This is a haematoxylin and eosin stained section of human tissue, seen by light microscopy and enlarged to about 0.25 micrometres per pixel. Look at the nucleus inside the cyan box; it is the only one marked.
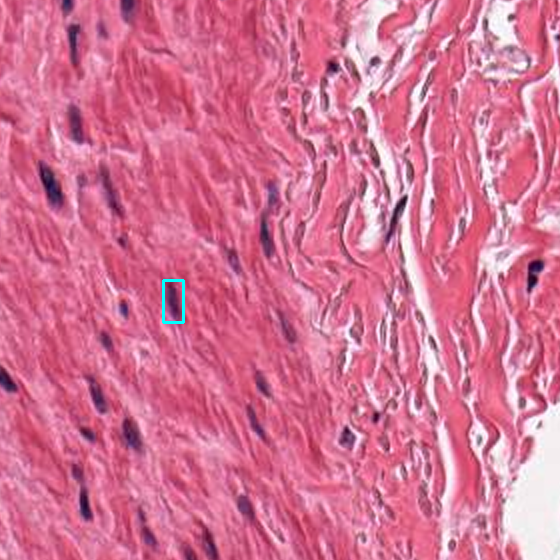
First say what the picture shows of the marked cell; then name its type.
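The nucleus is elongated and rod-like, with rounded ends. The nucleus stains dark purple fairly evenly along its length. No separate cell outline can be made out; the pink around the nucleus merges into the surrounding pink fibrous tissue. The nucleus lies with its long axis along the direction of the surrounding pink fibres, in line with other elongated nuclei in the same layer. It is a smooth muscle cell.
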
